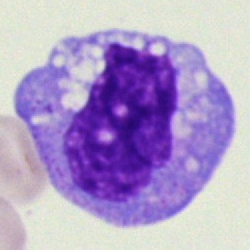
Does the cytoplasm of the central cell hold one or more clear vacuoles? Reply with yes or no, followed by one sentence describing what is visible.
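Yes. Many clear vacuoles are clustered in the upper left part of the cytoplasm.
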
